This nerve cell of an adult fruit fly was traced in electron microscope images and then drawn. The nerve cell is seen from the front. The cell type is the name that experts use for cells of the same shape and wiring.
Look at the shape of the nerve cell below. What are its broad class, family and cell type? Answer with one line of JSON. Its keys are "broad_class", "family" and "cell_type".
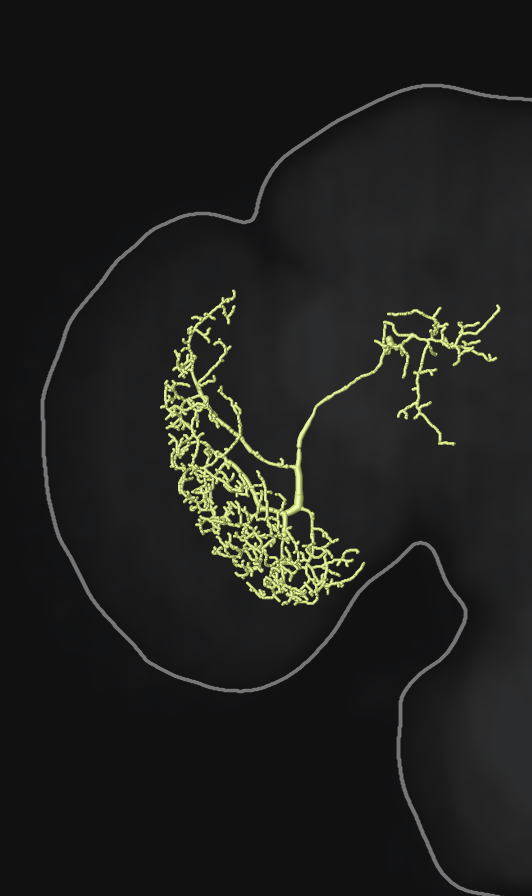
{"broad_class": "visual projection neuron", "family": "LPT", "cell_type": "LPT52"}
